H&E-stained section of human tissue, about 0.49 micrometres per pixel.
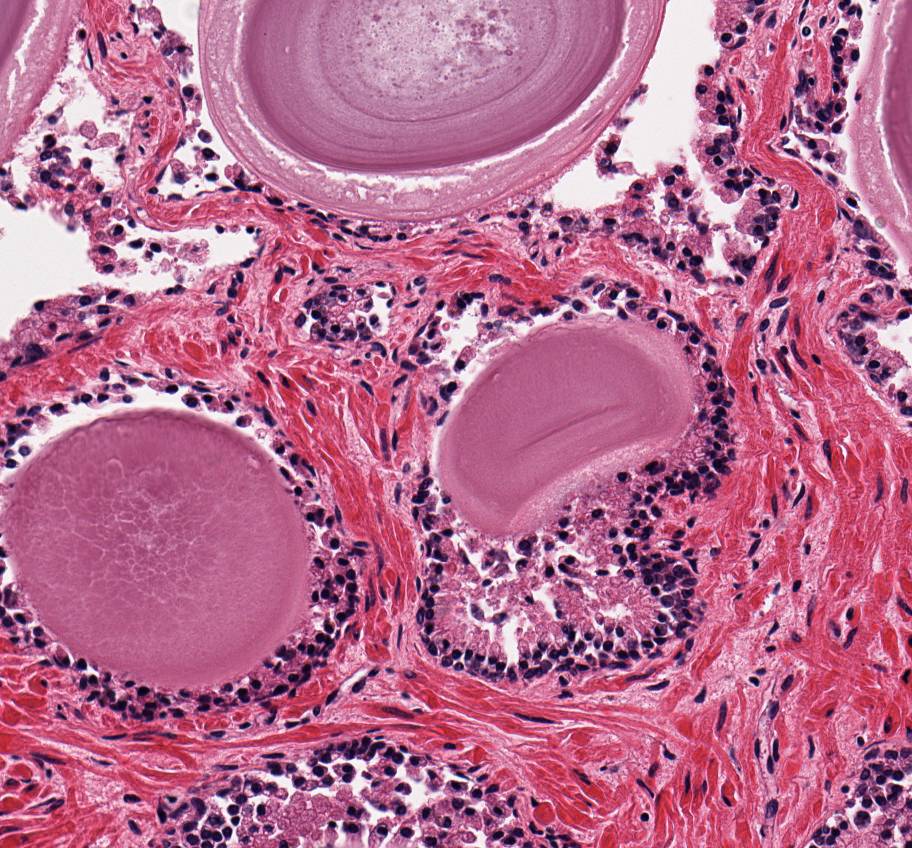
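Prostate: glands at the top centre, left and centre hold large rounded pink concretions in their lumens, with stroma between them. The central concretion looks kidney-shaped, with a single linear crack along it. Small, round, darkly stained nuclei of the lining cells crowd around the concretions. On the right, muscle bundles run mostly up and down, wavily.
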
